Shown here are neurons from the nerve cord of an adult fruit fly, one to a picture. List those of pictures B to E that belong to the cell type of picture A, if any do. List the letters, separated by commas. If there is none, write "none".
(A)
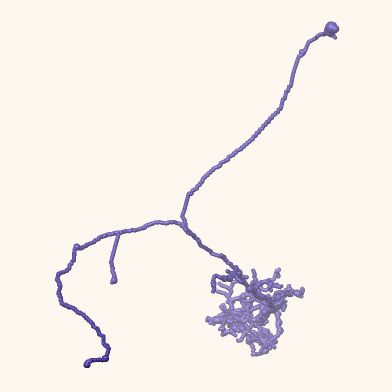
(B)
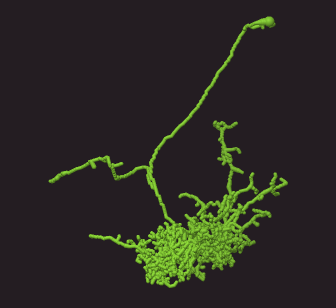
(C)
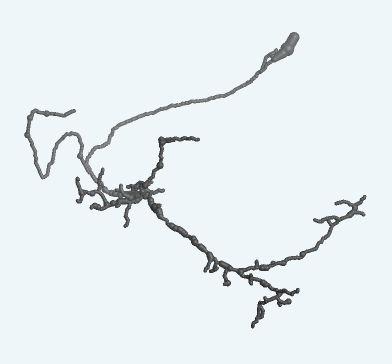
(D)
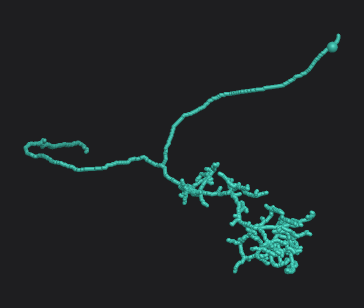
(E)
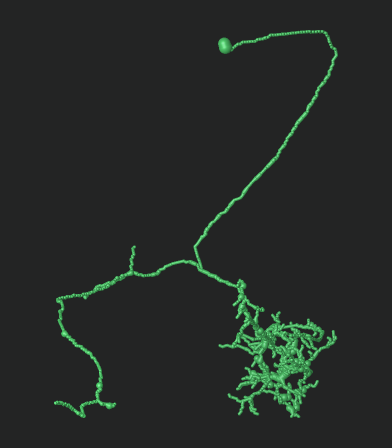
D, E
